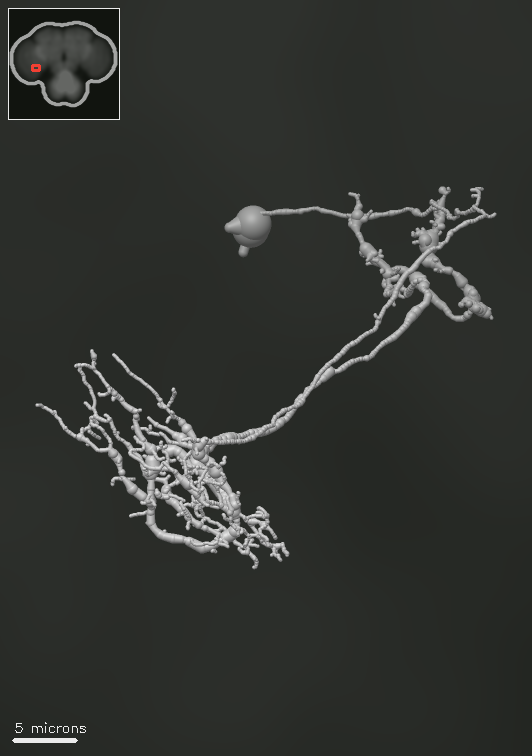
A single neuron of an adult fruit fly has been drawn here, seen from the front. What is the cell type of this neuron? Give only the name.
T4d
